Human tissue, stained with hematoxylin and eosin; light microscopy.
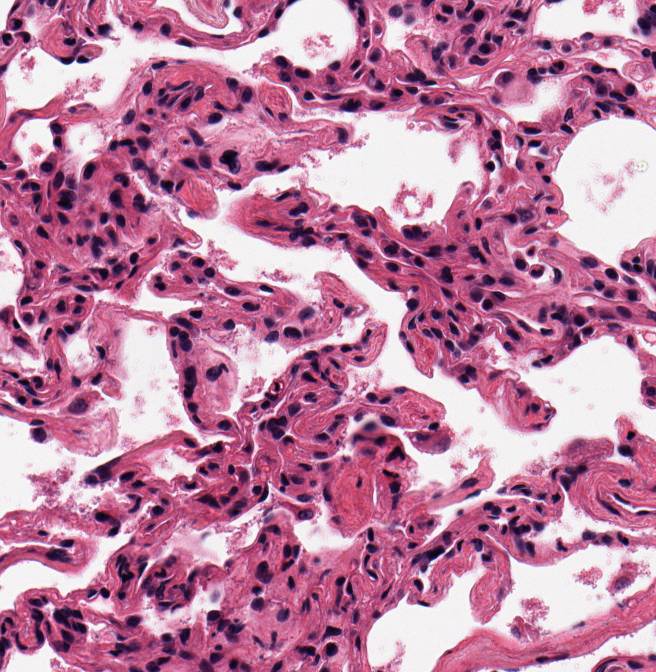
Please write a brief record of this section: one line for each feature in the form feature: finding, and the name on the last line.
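Pattern: branching bands forming a network across the field
Spaces: irregular, empty, separated by the bands
Bands: widened by pink, wavy fibrous tissue
Nuclei: dark, oval to spindle-shaped, crowded throughout the bands
Contents: small wisps of pale pink granular material in some spaces
Name: lung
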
